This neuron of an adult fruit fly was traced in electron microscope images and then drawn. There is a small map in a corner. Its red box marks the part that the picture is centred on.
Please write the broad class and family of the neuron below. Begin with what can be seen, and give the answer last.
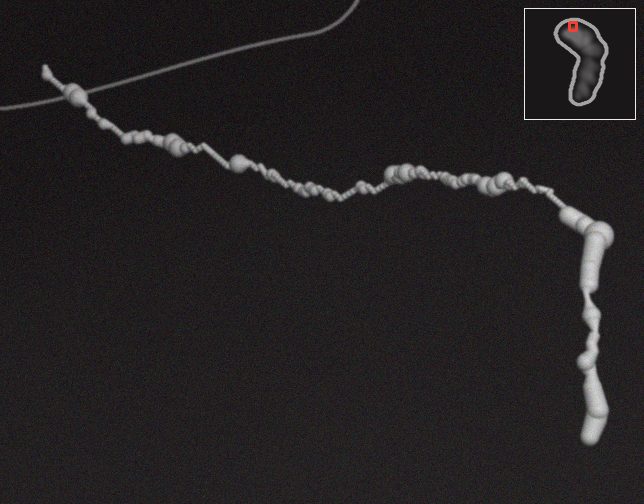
There are a dozen or fewer branch ends. In this view it is wider than it is tall. Its broad class is photoreceptor or other optic-lobe sensory neuron. Its family is called class visual.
